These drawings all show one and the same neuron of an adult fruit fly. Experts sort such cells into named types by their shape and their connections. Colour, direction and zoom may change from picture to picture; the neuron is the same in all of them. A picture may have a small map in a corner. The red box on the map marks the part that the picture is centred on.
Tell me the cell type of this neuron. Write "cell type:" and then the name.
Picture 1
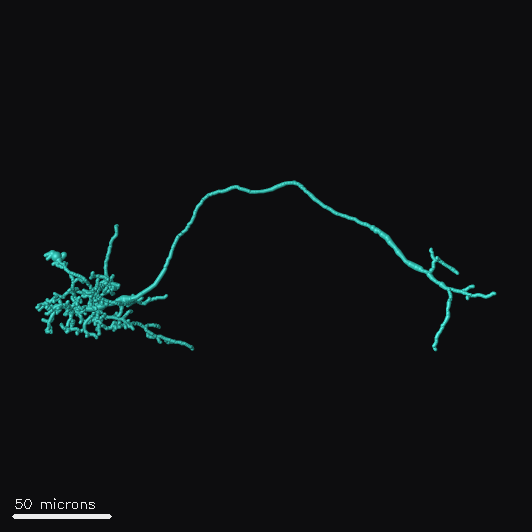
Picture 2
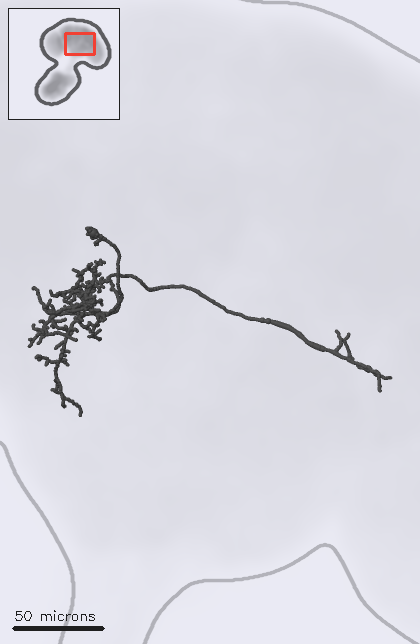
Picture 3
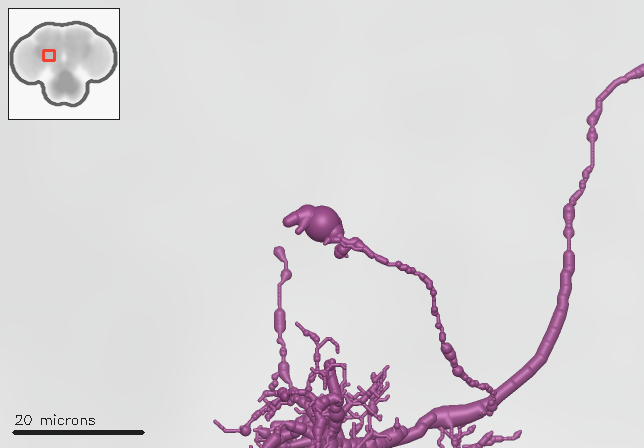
cell type: CB1280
